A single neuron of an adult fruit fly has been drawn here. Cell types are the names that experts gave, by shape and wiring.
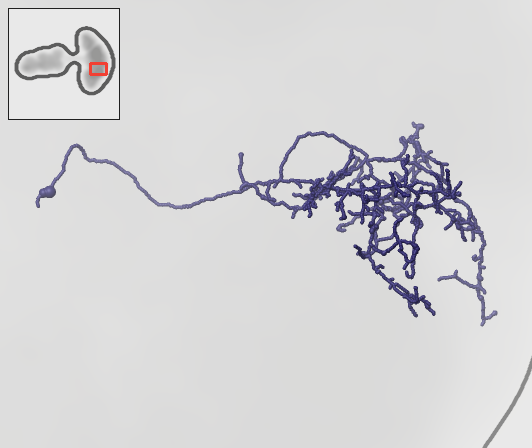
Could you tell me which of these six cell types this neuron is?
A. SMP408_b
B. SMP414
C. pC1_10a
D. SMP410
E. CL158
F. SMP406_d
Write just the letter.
A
